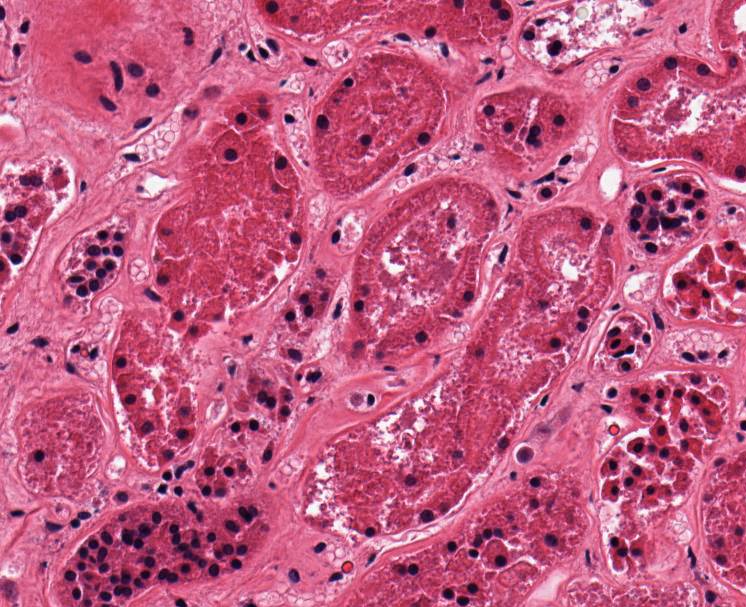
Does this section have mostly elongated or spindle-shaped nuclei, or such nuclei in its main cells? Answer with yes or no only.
No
